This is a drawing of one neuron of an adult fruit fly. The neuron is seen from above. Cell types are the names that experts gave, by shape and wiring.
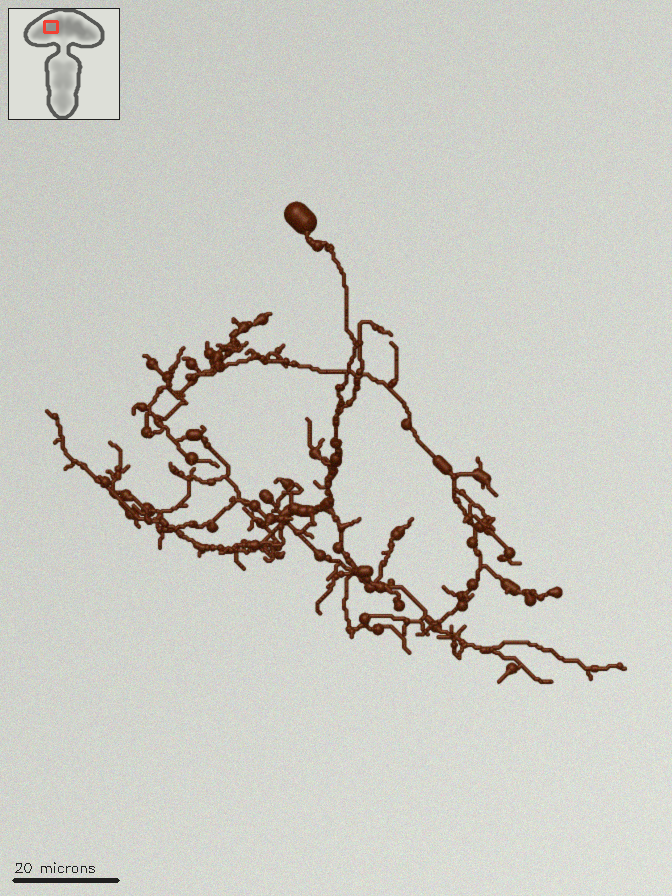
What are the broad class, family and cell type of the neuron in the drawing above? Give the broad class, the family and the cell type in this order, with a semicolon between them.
central-brain intrinsic neuron; hemilineage SLPad1_anterior; PVLP009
